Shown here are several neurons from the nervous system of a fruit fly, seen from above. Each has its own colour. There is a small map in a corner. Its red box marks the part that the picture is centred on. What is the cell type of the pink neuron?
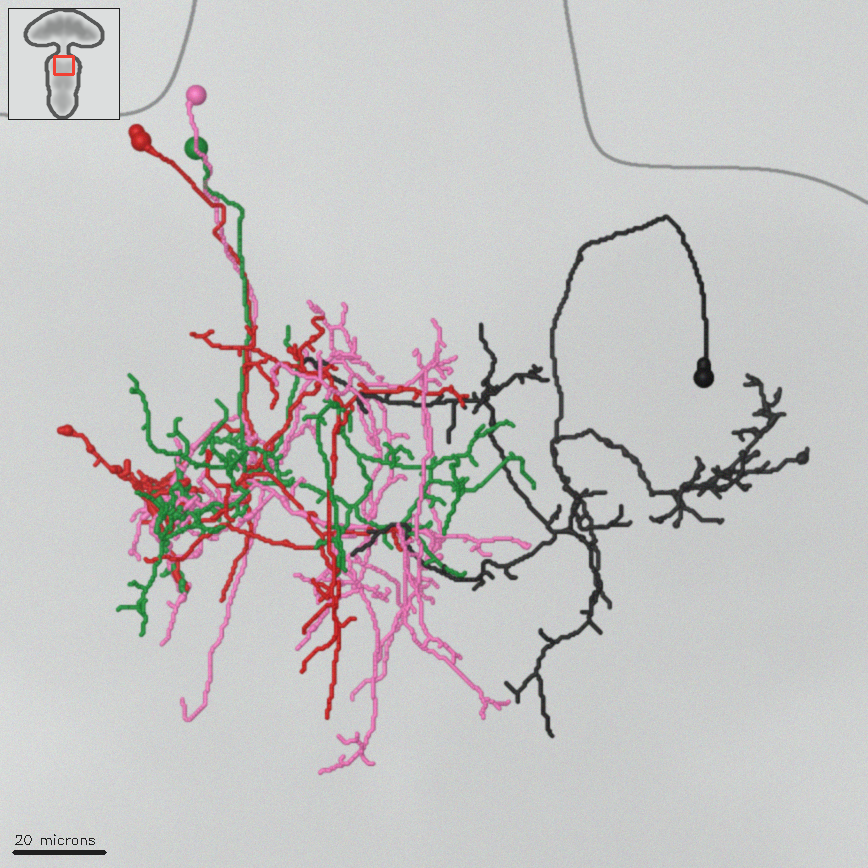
IN09A043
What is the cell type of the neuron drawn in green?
IN09A054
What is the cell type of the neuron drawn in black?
IN09A064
